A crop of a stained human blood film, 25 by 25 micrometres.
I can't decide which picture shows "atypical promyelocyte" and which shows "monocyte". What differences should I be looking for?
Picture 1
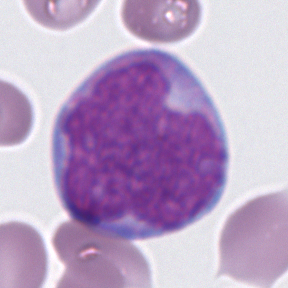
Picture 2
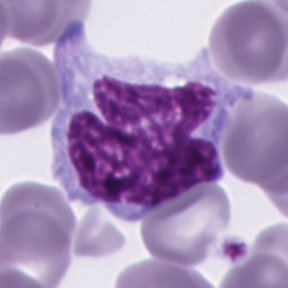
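Assignment: picture 1 shows the atypical promyelocyte, picture 2 the monocyte. Outline: picture 1 is smooth and rounded with no surface projections; picture 2 is irregular, with a pointed projection at the upper left and a red cell pressing into its lower edge. Nucleus: in picture 1 it has a single notch at the upper right and fills about 80% of the cell's area; in picture 2 it is irregularly folded, with deep indentations along its edge.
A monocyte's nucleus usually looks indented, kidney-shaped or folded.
Cytoplasm: picture 1 has only a thin rim around most of the nucleus, plus a paler, almost colourless patch sitting in the notch; picture 2 has pale grey-blue cytoplasm. Granules: none are visible in picture 1, and picture 2 shows no coarse coloured granules.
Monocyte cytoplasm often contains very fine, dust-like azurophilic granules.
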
